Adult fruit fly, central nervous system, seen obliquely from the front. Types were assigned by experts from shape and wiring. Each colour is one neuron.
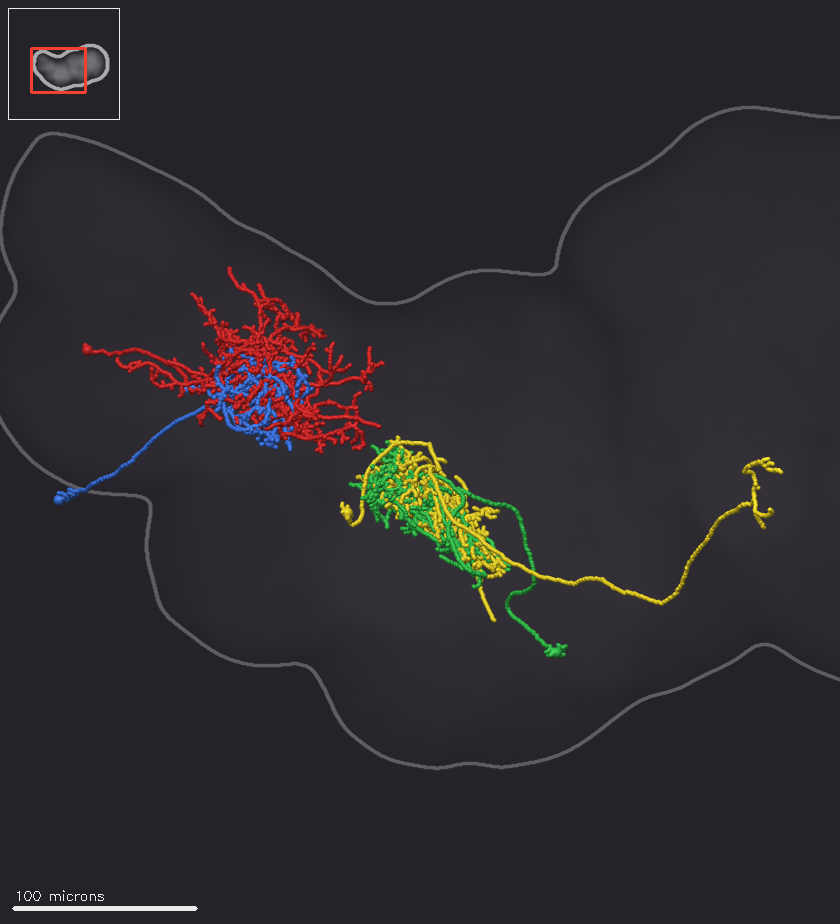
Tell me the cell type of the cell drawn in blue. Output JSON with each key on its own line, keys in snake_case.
{
 "cell_type": "IN16B087"
}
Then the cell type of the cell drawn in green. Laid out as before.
{
 "cell_type": "IN02A019"
}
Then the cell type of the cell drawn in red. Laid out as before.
{
 "cell_type": "IN06A020"
}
